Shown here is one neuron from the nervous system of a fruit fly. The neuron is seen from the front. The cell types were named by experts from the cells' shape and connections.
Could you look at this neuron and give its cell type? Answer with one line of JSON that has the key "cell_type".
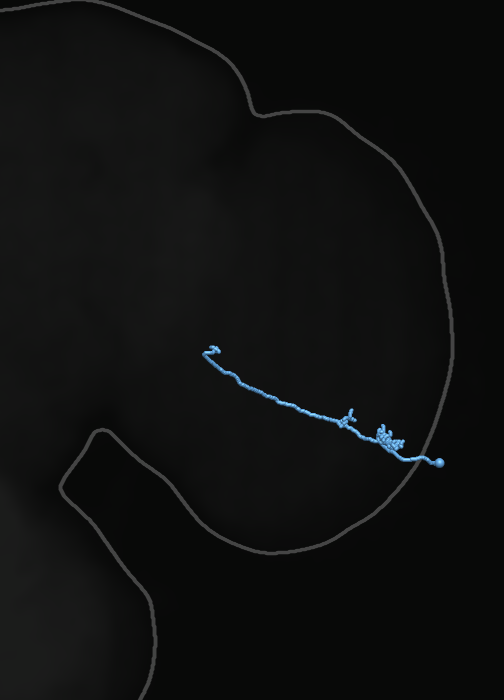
{"cell_type": "Tm20"}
